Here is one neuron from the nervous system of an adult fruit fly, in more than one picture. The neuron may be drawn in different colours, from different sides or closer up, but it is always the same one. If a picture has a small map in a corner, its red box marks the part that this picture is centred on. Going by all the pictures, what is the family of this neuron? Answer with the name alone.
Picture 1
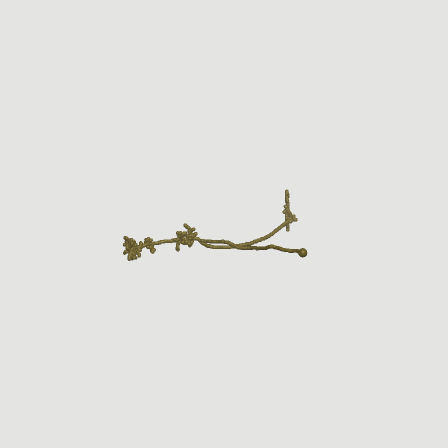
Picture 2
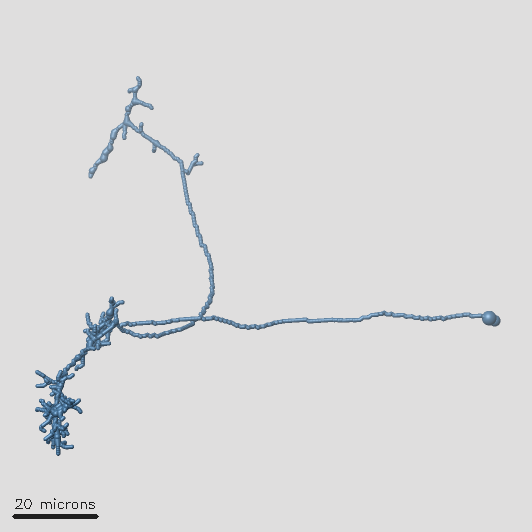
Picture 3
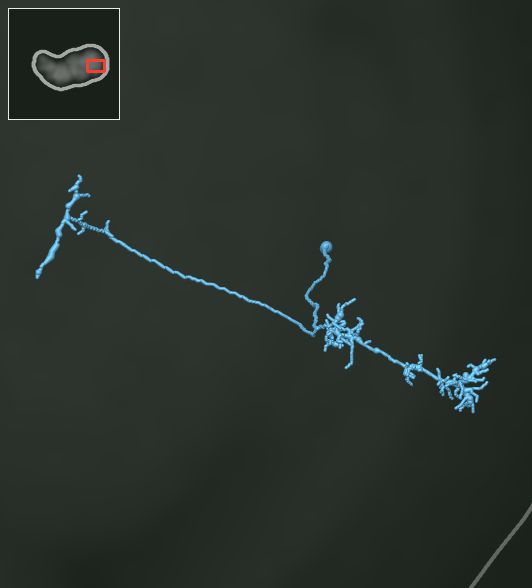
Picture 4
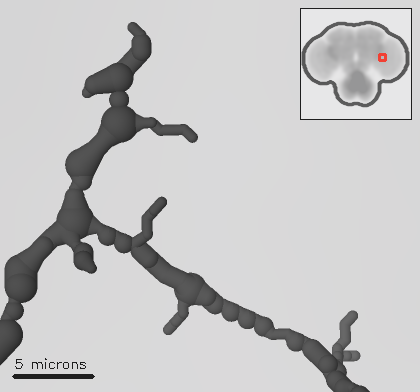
T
